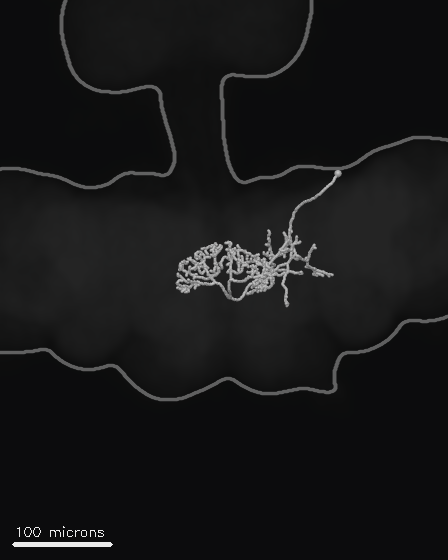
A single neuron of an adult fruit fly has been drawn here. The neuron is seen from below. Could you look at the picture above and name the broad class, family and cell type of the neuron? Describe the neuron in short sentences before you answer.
From left to right in the picture it spans about 170 microns. As drawn here it is about as wide as it is tall. It is a central-brain intrinsic neuron. The family is hemilineage DL1_dorsal. The cell type is FB5Y_a.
